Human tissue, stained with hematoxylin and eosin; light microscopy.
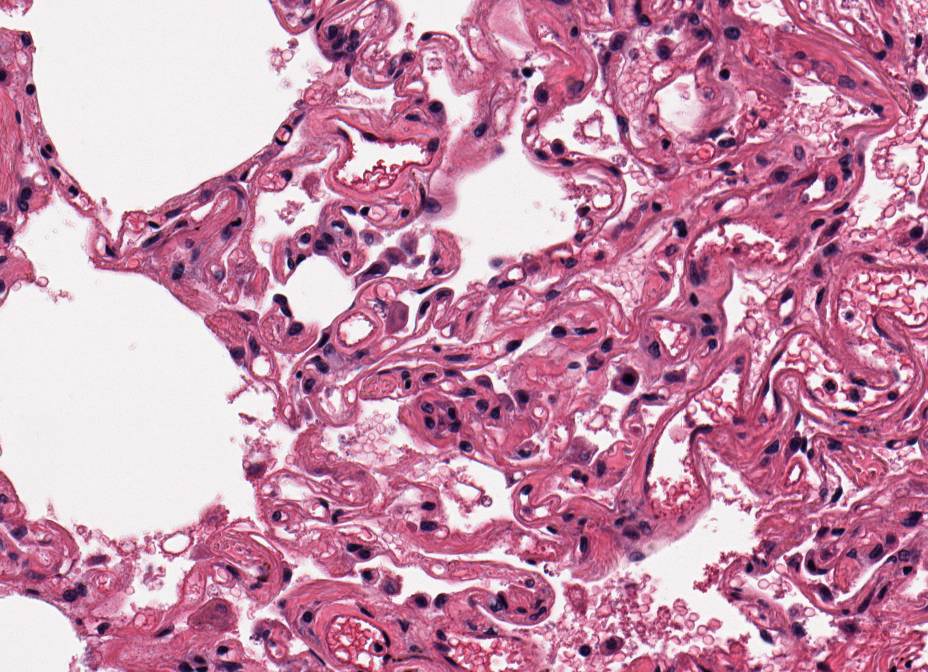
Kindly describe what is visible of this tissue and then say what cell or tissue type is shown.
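At the left edge lie large, empty, rounded spaces; the centre and right hold a dense meshwork of thin tissue walls. The walls contain many small thin-walled vessels packed with red blood cells, most plentiful in the right half. Most wall nuclei are dark and elongated or oval, set singly along the fibrous strands. Flattened cells with thin dark nuclei line the spaces. This is lung.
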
